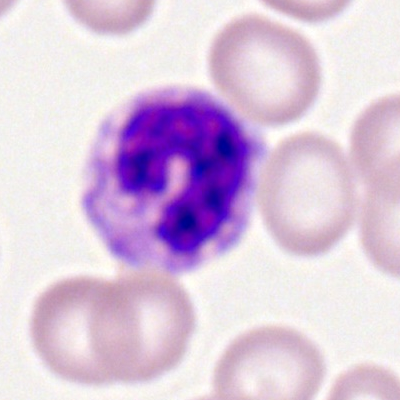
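Band neutrophil, stained human blood smear, light microscope. Notice how the nucleus fills most of the cell, leaving the widest rim of cytoplasm on the left side. Follow the pale cleft running in from the left, and you will see that the nucleus is deeply indented. Its chromatin is dark purple with darker coarse clumps, and the cytoplasm is pale lilac.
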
